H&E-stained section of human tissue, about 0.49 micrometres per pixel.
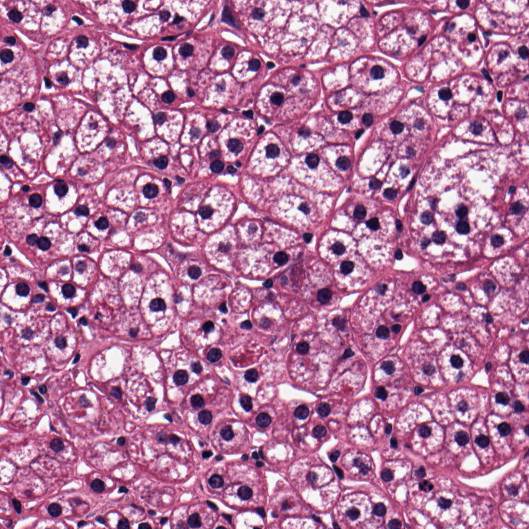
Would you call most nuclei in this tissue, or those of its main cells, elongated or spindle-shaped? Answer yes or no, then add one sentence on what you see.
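No. Most cells have a single round nucleus placed centrally in the cell.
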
